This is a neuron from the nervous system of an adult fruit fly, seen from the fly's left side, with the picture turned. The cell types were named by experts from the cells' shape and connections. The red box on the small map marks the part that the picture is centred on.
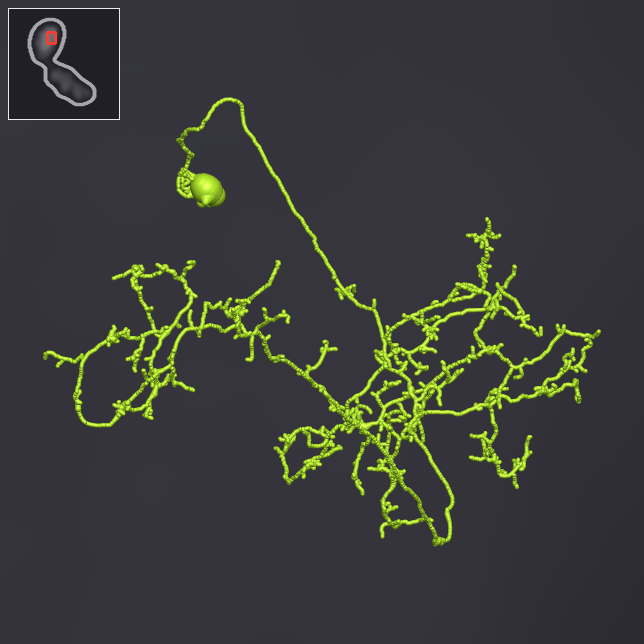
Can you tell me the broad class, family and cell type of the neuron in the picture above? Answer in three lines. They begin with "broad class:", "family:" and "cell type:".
broad class: optic-lobe intrinsic neuron
family: Tm
cell type: Tm40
